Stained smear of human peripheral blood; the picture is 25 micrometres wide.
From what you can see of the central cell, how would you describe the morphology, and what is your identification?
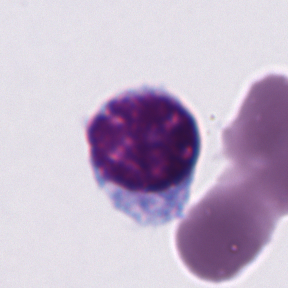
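What strikes me first is the size: the cell measures about 12 by 10 micrometres, and its nucleus, round in outline and about 9 micrometres across, takes up roughly 70% of the area. That nucleus sits toward the top, so most of the cytoplasm gathers below it. Its chromatin looks dense, dark purple and clumped. The cytoplasm itself is pale blue and finely mottled, and I see no coarse coloured granules in it. So I would call this a hairy cell.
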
